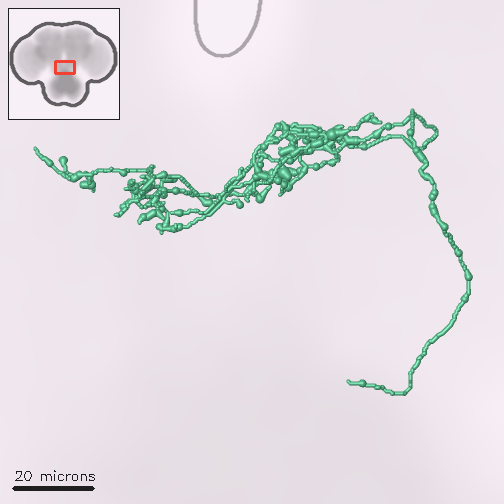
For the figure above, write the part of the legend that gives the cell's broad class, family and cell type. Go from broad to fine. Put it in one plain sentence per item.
A sensory neuron entering the brain of class gustatory, type PhG1a.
